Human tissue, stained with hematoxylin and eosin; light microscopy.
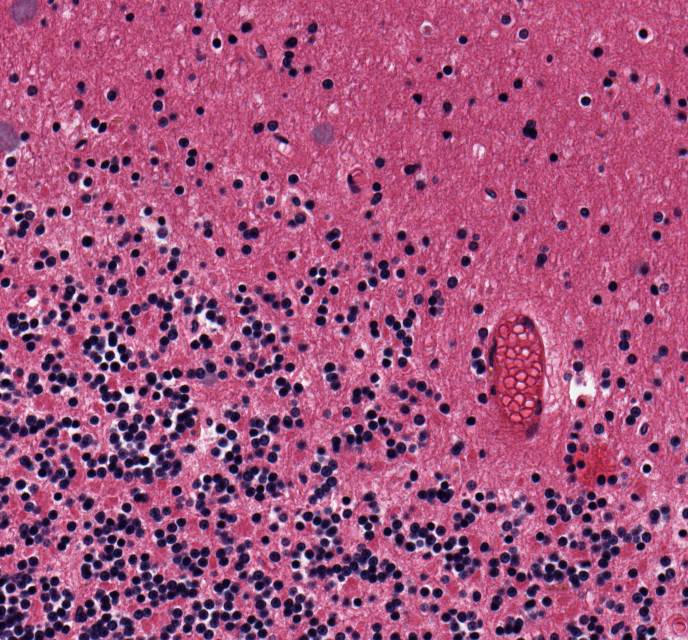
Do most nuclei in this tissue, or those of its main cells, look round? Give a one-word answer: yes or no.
Yes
